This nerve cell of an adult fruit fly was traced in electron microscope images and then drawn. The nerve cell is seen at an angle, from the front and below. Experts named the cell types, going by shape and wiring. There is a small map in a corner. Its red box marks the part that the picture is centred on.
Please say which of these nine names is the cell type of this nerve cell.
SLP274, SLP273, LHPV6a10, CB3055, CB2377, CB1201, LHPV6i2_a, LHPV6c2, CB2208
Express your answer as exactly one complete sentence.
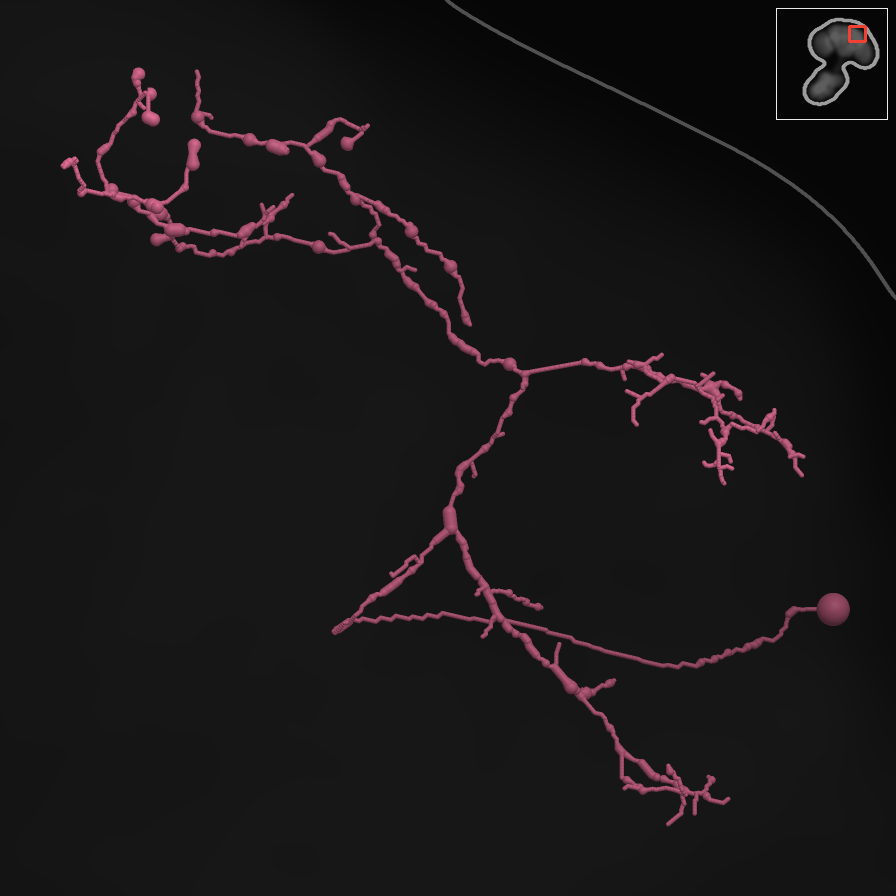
With respect to cell type, this nerve cell is CB2208.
